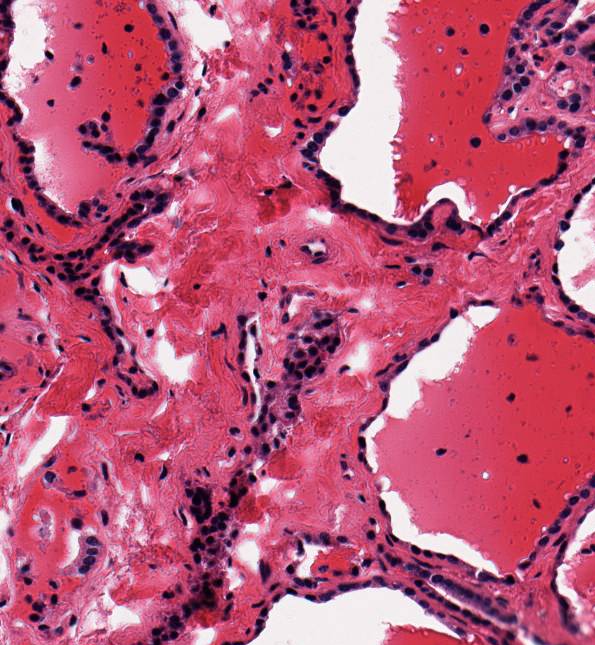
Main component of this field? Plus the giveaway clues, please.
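That's thyroid follicle: large irregular spaces of pink material fill the upper and right parts, a band of stroma running down the centre. They're lined by a single layer of flattened to low cuboidal cells with dark nuclei.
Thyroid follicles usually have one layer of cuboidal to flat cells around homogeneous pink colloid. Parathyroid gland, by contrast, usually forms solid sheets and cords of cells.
Smaller cuboidal-lined spaces sit in the stroma toward the lower left.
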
